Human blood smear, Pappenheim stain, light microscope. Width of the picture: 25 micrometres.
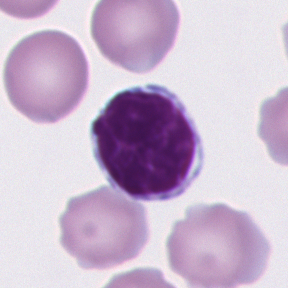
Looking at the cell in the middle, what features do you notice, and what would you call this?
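The cell has a round, smooth outline. Its nucleus is round, with no indentation, and the chromatin is dense, dark purple and coarsely clumped. No granules are seen in the cytoplasm. This is a typical lymphocyte.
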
